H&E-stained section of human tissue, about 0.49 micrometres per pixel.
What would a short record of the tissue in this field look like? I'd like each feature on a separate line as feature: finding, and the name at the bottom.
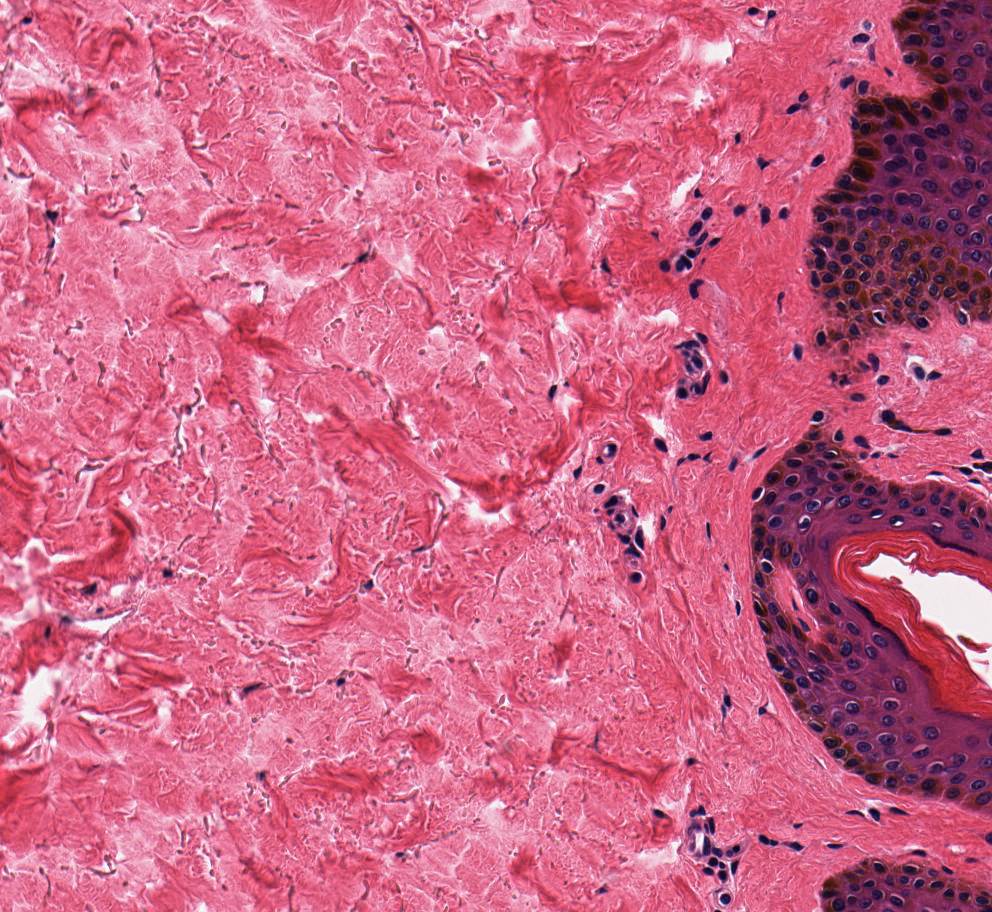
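Epithelium: at right, stratified, many layers, oval nuclei.
Pigment: brown, yes, inside the epithelial cells, upper right.
Band: finer, more compact collagen, parallel along the epithelium's left border.
Collagen: coarse in the left half, only sparse small dark nuclei.
Name: skin of the suprapubic region.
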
